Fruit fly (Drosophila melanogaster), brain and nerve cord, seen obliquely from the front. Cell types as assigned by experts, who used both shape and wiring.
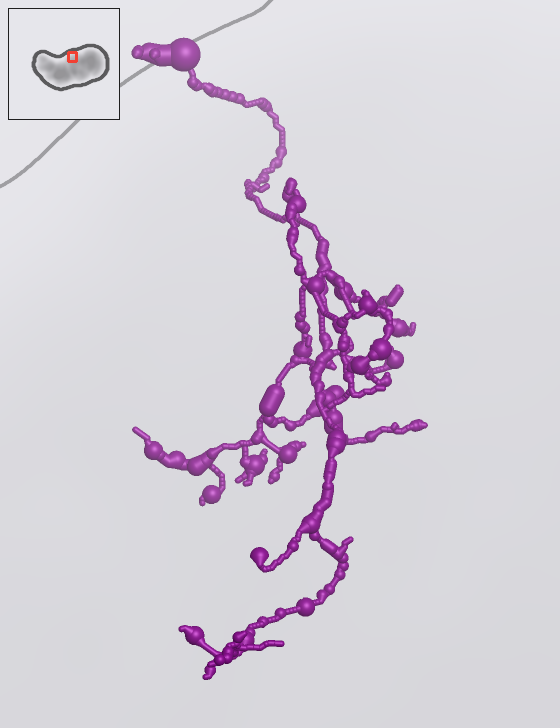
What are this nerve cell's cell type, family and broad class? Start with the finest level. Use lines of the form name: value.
cell type: SLP291
family: hemilineage SLPpm1
broad class: central-brain intrinsic neuron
